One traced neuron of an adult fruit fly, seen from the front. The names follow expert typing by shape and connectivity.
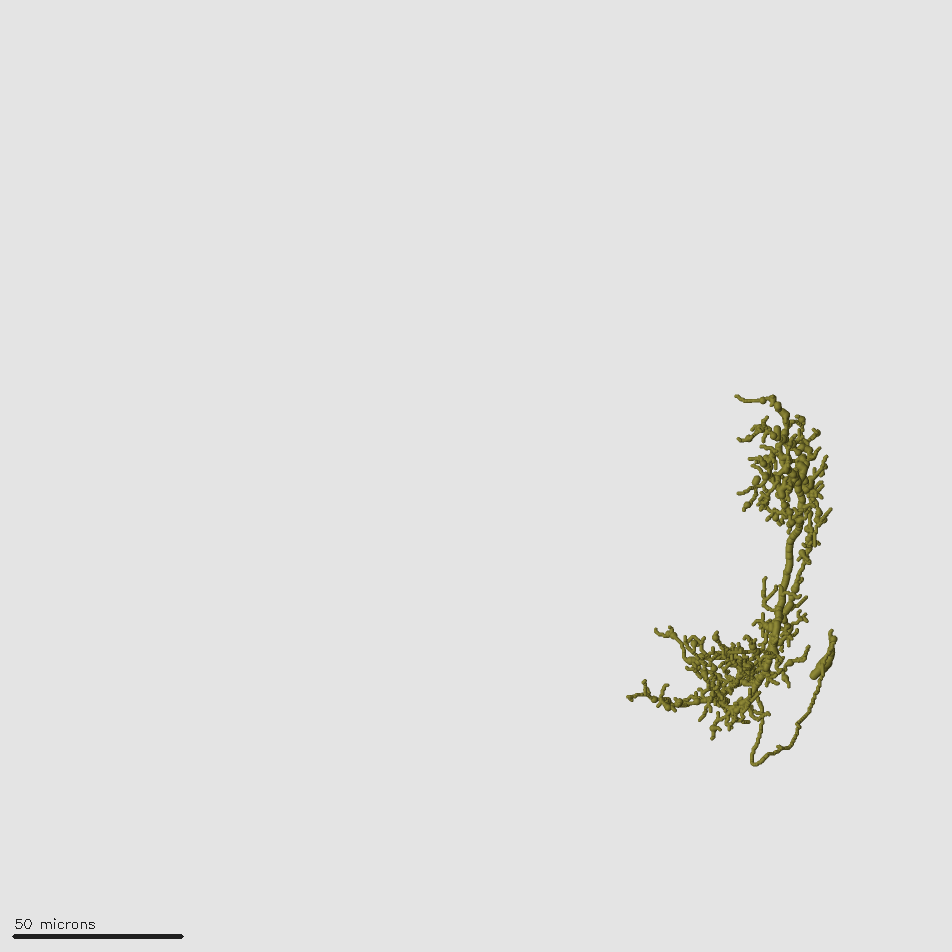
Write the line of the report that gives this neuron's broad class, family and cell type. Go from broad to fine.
nerve-cord intrinsic neuron; hemilineage 13A; IN13A021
